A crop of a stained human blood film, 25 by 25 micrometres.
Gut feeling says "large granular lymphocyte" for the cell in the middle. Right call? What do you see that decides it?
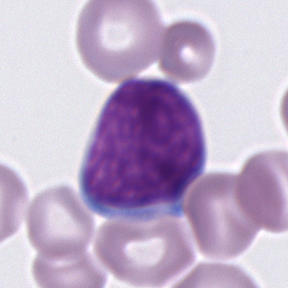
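Granules first: the cytoplasm shows none.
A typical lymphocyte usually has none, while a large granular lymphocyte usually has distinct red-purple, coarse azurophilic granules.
That's a point for typical lymphocyte and against large granular lymphocyte. The cytoplasm is only a thin rim, mostly along the lower edge, and the nucleus fills about 80% of the cell's area.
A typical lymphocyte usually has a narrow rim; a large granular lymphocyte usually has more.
Again that favours typical lymphocyte. The single rounded nucleus, without lobes or a deep indentation, doesn't count against large granular lymphocyte.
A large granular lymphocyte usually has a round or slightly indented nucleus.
So the cell is a typical lymphocyte.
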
